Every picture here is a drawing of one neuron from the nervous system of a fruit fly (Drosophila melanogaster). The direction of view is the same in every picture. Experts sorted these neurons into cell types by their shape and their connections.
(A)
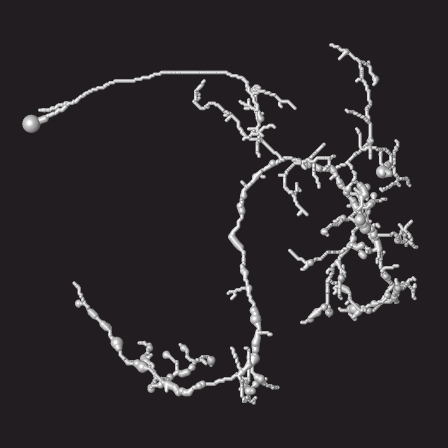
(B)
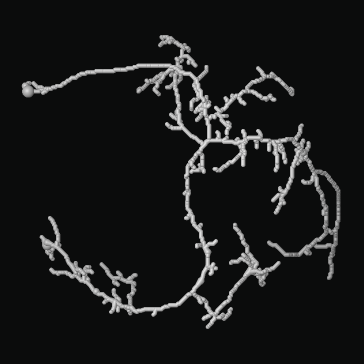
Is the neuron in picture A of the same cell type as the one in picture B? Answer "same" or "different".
same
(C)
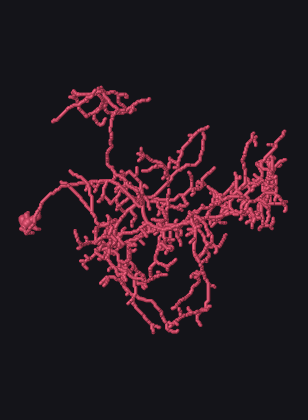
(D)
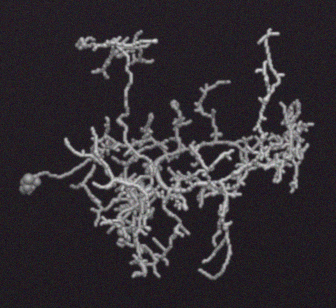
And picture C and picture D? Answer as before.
same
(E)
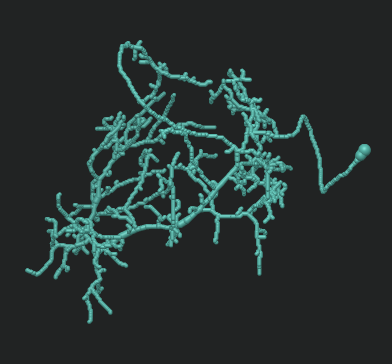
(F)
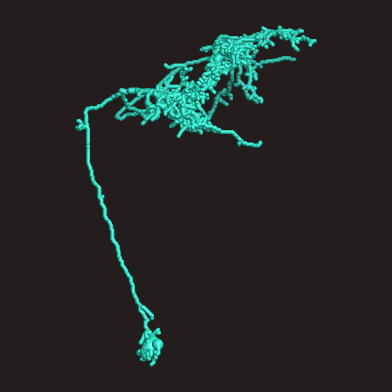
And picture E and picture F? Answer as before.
different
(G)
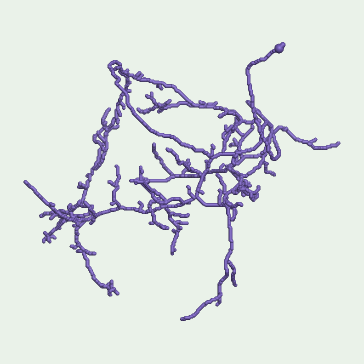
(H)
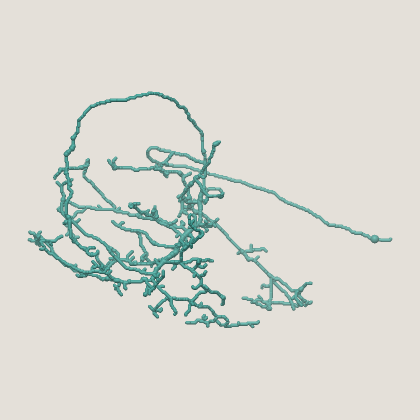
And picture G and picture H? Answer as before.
same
